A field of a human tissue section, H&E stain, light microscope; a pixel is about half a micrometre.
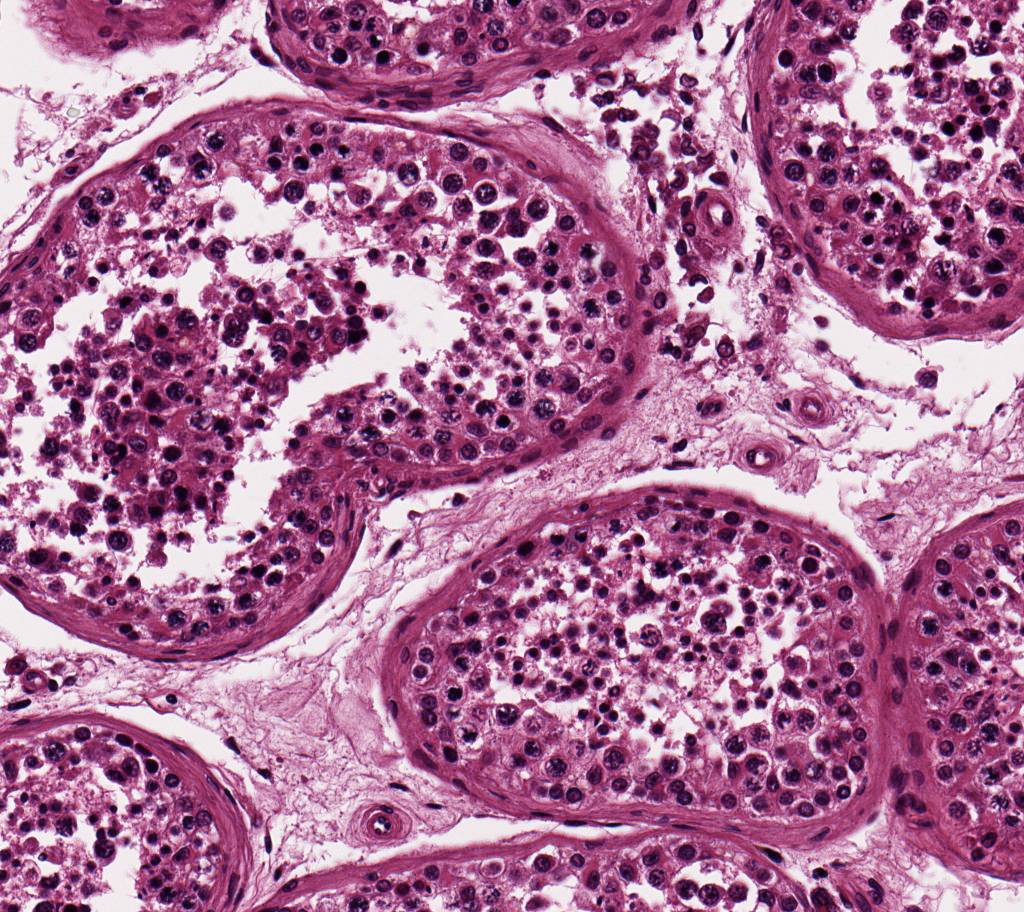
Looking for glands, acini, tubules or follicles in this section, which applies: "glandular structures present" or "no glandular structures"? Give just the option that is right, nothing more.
Glandular structures present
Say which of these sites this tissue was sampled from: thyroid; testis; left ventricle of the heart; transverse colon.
testis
